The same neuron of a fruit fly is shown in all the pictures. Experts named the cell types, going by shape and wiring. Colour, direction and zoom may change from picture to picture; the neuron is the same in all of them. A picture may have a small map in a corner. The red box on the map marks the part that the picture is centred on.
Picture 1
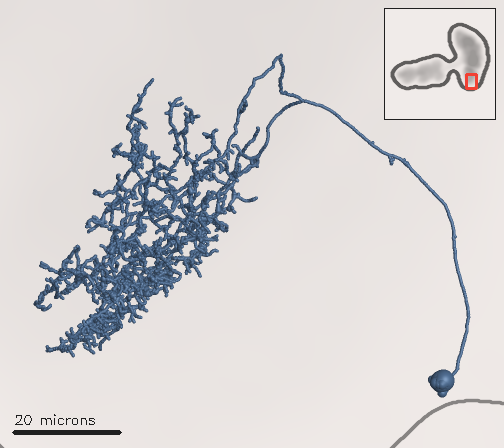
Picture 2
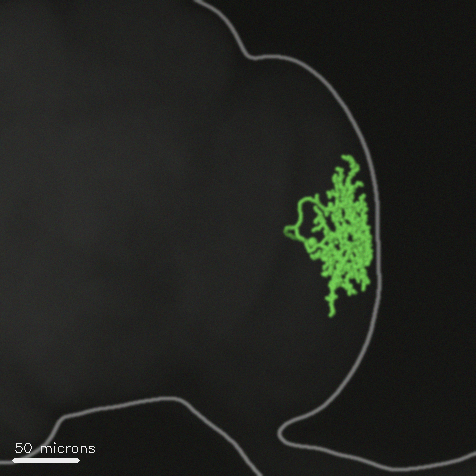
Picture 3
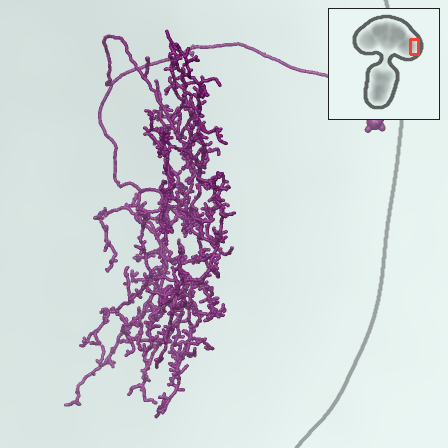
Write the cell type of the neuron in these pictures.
Cm17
